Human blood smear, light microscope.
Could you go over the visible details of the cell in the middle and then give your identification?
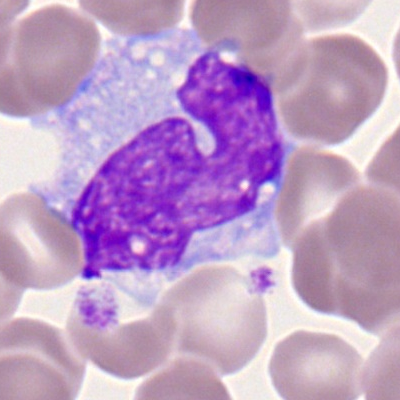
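Starting with the chromatin, I notice it is finely textured and lacy rather than coarsely clumped. There is plenty of cytoplasm, pale grey-blue, with a faint, fine, dust-like lilac granularity. Several small clear round vacuoles lie in it, mostly toward the upper left. So this is a monocyte.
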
